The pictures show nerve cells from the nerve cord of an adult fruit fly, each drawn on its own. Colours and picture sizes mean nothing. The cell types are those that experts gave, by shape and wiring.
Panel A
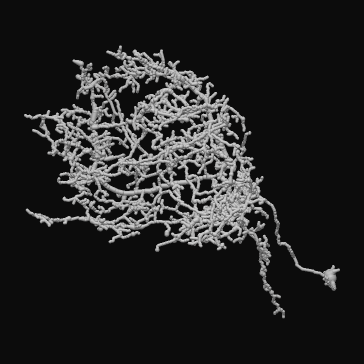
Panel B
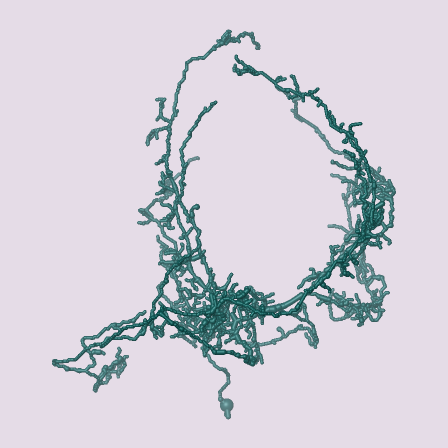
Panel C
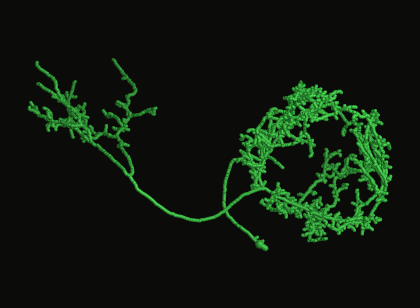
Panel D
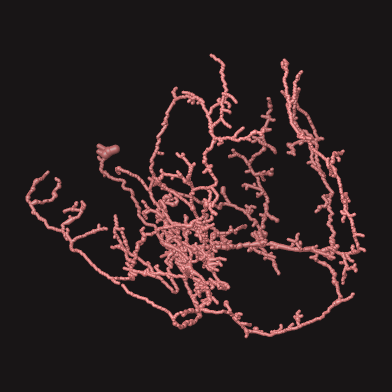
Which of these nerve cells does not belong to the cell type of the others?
Panel A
